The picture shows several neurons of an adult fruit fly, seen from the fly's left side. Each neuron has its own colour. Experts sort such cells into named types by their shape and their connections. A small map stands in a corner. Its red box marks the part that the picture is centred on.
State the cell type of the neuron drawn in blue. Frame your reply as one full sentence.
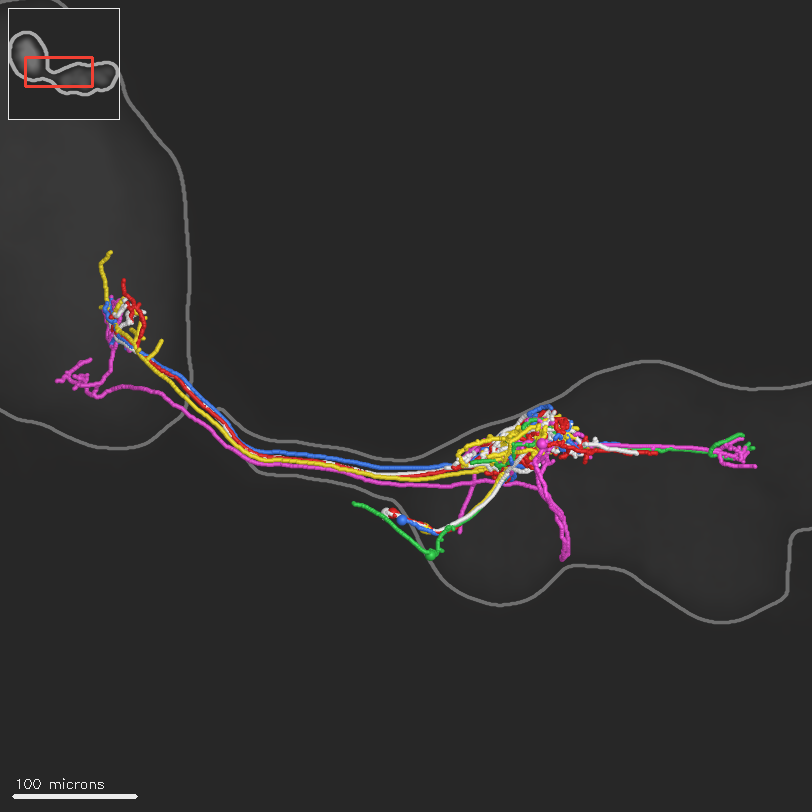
The cell type of the neuron here is AN07B091.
